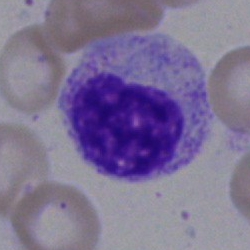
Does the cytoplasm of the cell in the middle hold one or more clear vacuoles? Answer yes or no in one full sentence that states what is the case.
No, in the cytoplasm of the cell there are no vacuoles.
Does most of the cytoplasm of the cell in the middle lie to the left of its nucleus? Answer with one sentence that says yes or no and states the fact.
No, the nucleus is not toward the right; it lies toward the left.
